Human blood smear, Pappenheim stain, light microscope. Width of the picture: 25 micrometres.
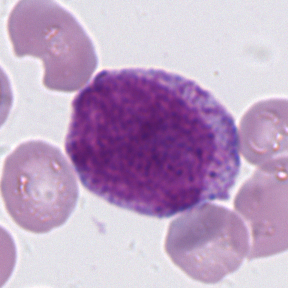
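Promyelocyte, the cell in the middle of this stained blood smear. Its outline is roughly oval, and its chromatin is finely granular with no coarse dark clumps. Fine purple dots lie scattered in the cytoplasm at the right edge; no vacuoles are seen.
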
